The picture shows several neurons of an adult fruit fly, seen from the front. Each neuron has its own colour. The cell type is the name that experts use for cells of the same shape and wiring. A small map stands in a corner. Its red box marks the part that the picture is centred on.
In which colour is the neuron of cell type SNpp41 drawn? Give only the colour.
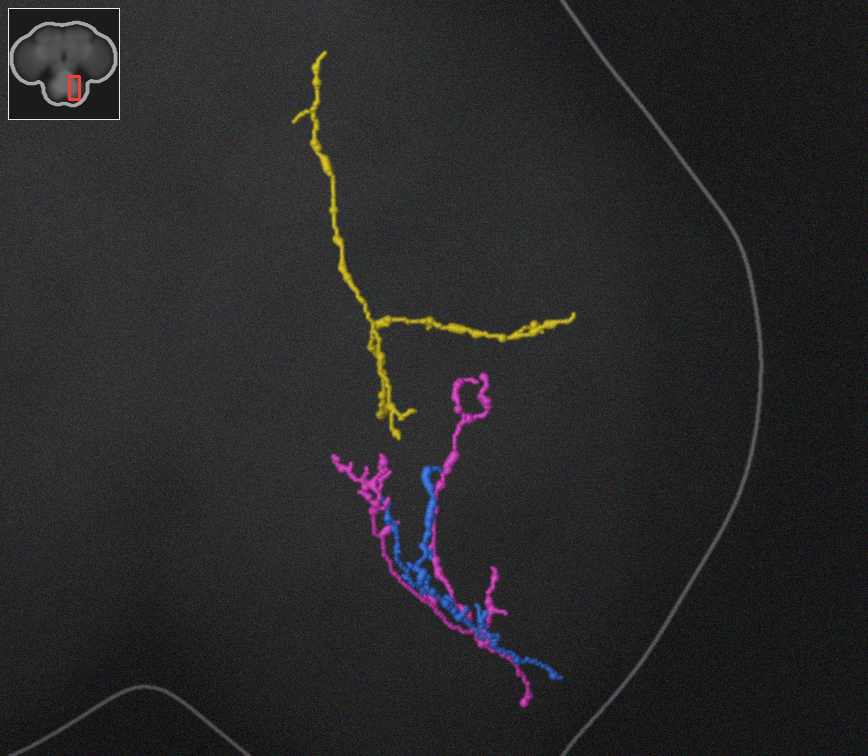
magenta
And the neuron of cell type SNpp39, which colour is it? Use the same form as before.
blue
